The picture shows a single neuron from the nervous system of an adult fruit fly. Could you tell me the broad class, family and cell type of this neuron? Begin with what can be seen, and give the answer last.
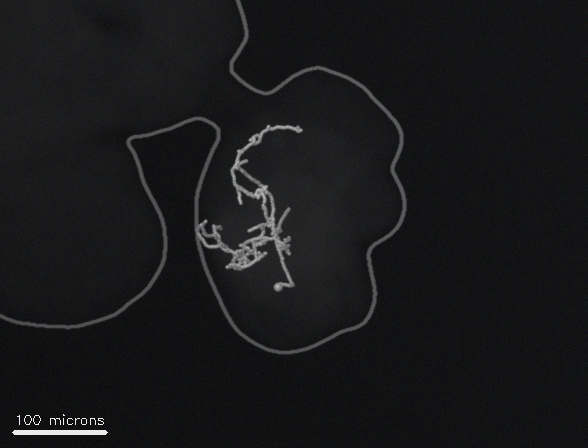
From top to bottom in the picture it spans about 180 microns. As drawn here it is taller than it is wide. It is a nerve-cord intrinsic neuron. The family is hemilineage 08B. It is of cell type IN08B104.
